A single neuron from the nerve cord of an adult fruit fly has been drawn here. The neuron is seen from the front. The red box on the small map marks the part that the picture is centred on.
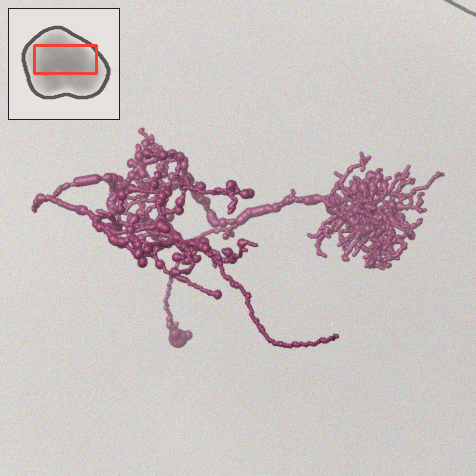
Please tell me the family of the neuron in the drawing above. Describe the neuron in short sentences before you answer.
Dozens of branch ends can be seen. As drawn here it is wider than it is tall. Its broad class is ascending neuron. The family is hemilineage 06B.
